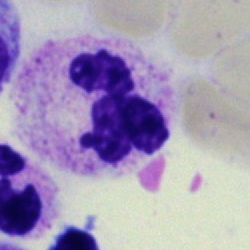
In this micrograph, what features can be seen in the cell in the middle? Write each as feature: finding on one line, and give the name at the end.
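Nucleus: several lobes, still joined together
Position: nucleus toward the right, left cytoplasm free
Cytoplasm: abundant, pale pinkish-lilac
Granules: fine, pinkish-purple, scattered throughout
Cell: segmented neutrophil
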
